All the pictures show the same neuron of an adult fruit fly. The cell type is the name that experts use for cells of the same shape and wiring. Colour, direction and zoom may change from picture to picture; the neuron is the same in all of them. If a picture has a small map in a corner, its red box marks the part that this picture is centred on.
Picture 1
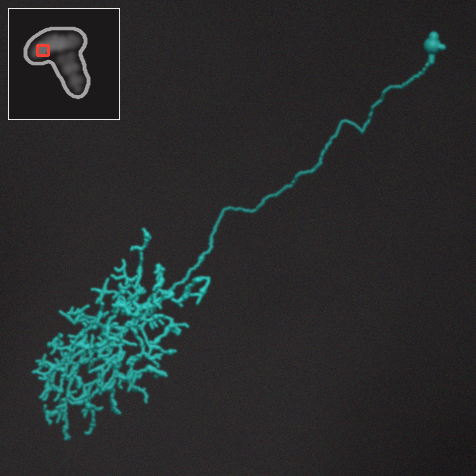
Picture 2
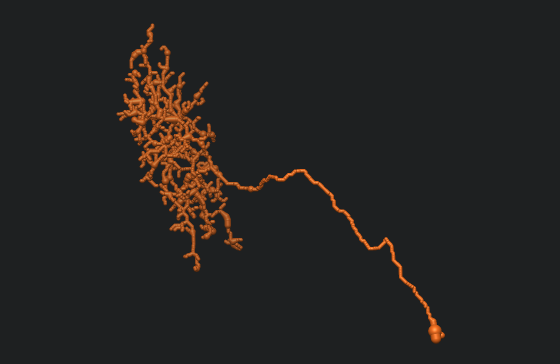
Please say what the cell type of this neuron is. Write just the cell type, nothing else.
Li25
